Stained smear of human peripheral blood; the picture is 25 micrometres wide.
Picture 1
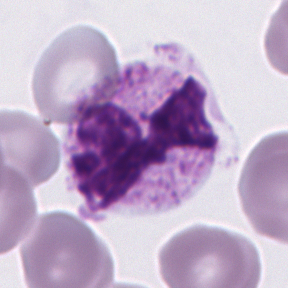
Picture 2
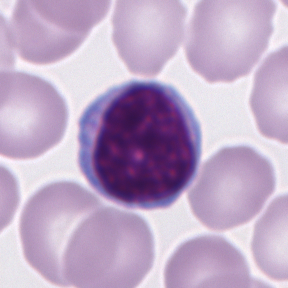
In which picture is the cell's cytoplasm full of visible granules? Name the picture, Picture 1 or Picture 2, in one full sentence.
Picture 1 has the cell with many visible granules in its cytoplasm.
